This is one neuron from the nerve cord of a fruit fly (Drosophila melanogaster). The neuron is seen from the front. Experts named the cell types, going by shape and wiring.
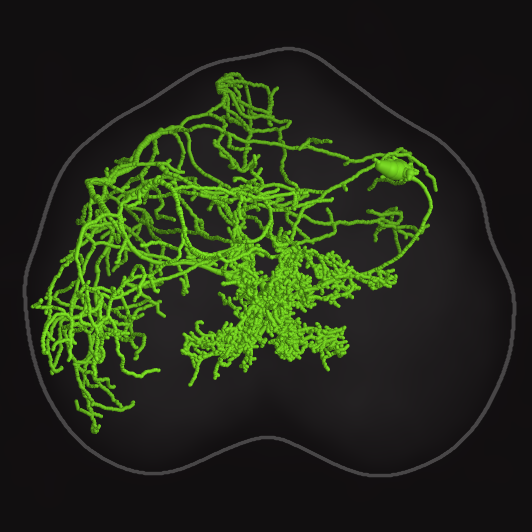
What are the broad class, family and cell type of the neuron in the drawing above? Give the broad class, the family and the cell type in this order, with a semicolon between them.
ascending neuron; hemilineage 19B; AN19B001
